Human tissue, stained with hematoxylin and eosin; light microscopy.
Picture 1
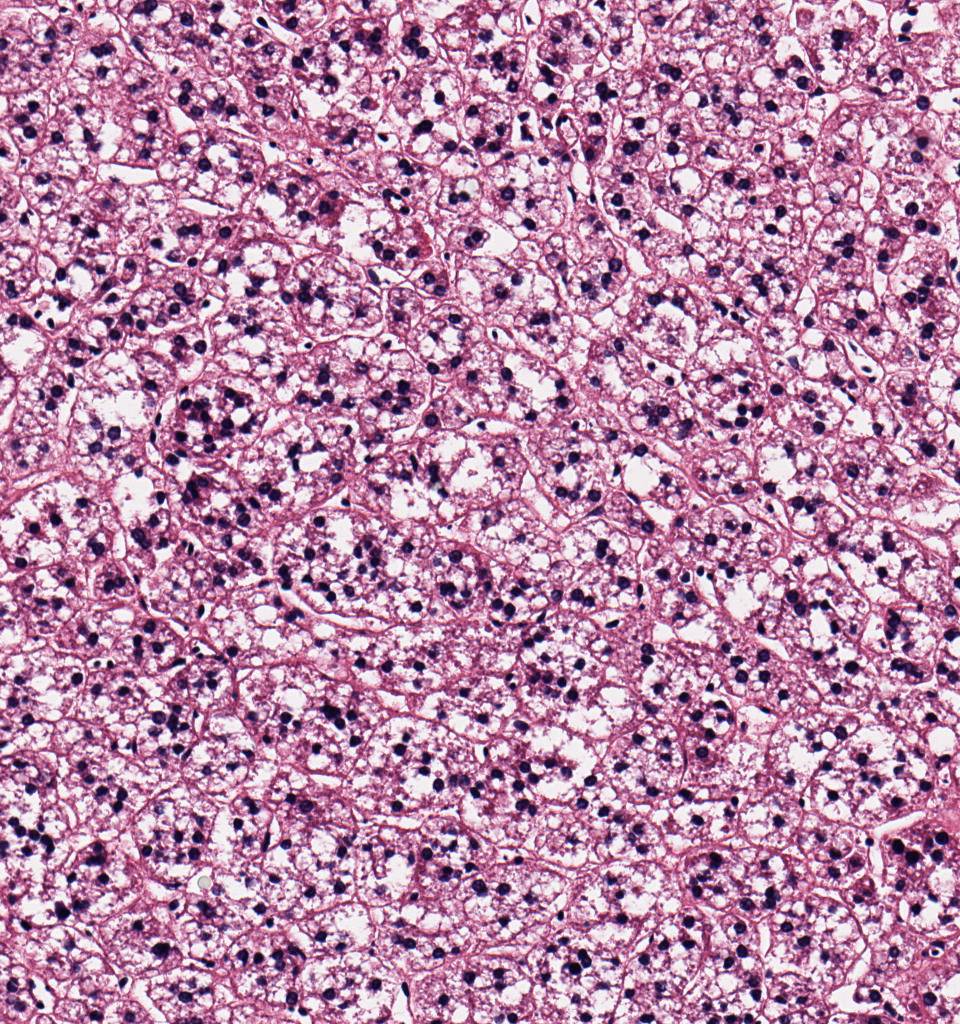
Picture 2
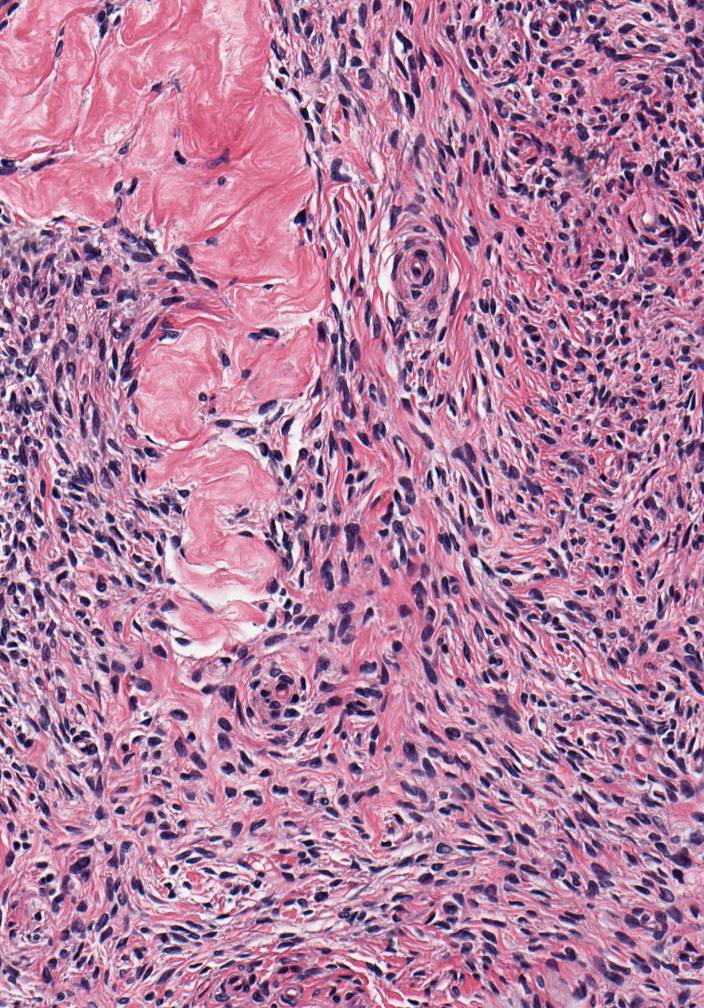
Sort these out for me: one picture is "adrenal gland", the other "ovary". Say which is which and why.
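Picture 1, adrenal gland; picture 2, ovary. Picture 1: small rounded nests throughout, separated by thin pink partitions. Cytoplasm mostly pale, clear to finely bubbly; scattered small groups with more granular pink cytoplasm. Nuclei small, round, dark-staining, fairly uniform in size. Picture 2: spindle cells in interlacing short fascicles and swirls across most of the field. Nuclei elongated to oval, darkly stained; cytoplasm scant, pink, borders indistinct. Right part more densely packed with nuclei; left part collagen-rich.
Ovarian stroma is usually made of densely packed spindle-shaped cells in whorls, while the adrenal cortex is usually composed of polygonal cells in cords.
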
